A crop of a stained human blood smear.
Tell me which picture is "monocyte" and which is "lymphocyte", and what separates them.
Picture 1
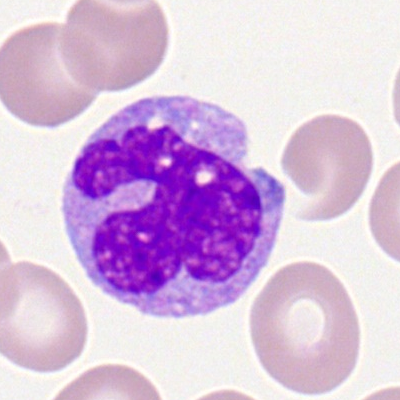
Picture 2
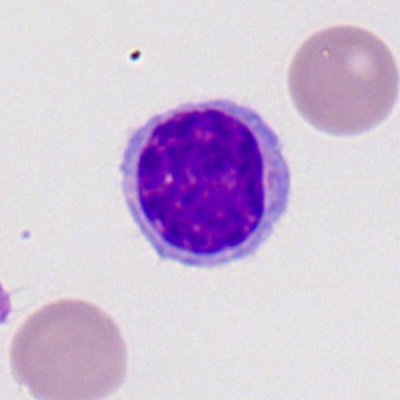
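Monocyte in picture 1, lymphocyte in picture 2. Chromatin in both: dark purple, coarsely clumped; the lymphocyte also shows paler patches between the clumps. Monocyte nucleus: folded into several connected lobes, with several small clear spots lying over it.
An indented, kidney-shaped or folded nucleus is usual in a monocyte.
Monocyte cytoplasm: pale lilac-grey, a moderate rim all around the nucleus, finely dusty in texture, no large coarse granules.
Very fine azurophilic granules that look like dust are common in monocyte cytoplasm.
Lymphocyte cytoplasm: a narrow pale blue rim around the nucleus, with no granules and no vacuoles.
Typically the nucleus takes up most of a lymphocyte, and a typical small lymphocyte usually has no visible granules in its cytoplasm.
Lymphocyte outline: roughly round, the edge slightly ragged with tiny fine projections.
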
